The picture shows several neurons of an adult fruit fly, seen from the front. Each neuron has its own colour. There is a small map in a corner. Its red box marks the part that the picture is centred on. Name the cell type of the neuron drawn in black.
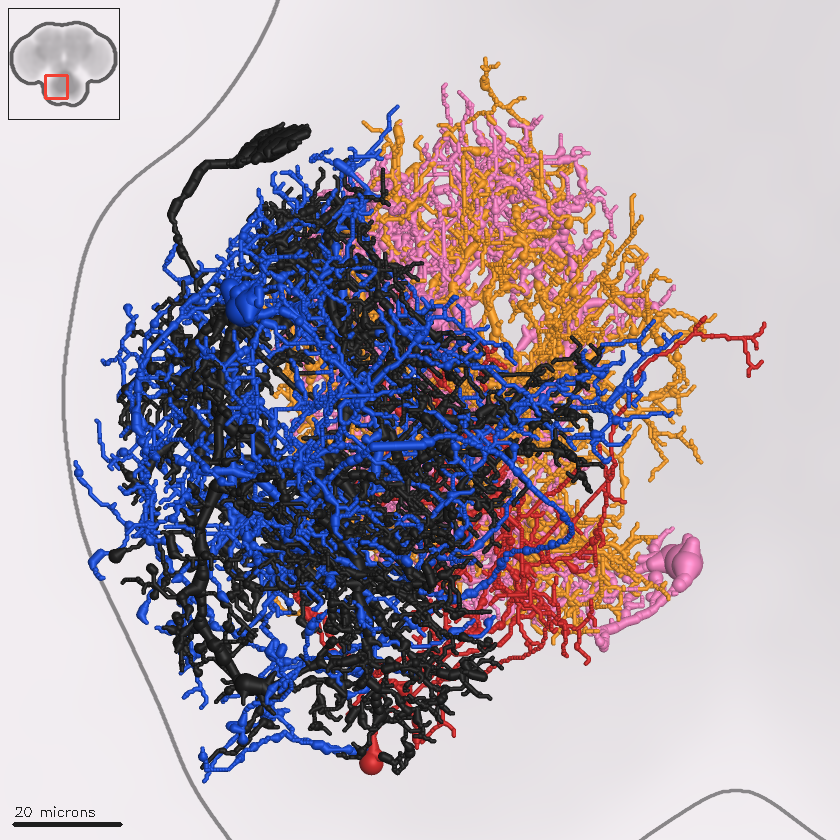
IN19A001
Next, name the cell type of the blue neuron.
IN09A006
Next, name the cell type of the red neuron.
IN20A.22A024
